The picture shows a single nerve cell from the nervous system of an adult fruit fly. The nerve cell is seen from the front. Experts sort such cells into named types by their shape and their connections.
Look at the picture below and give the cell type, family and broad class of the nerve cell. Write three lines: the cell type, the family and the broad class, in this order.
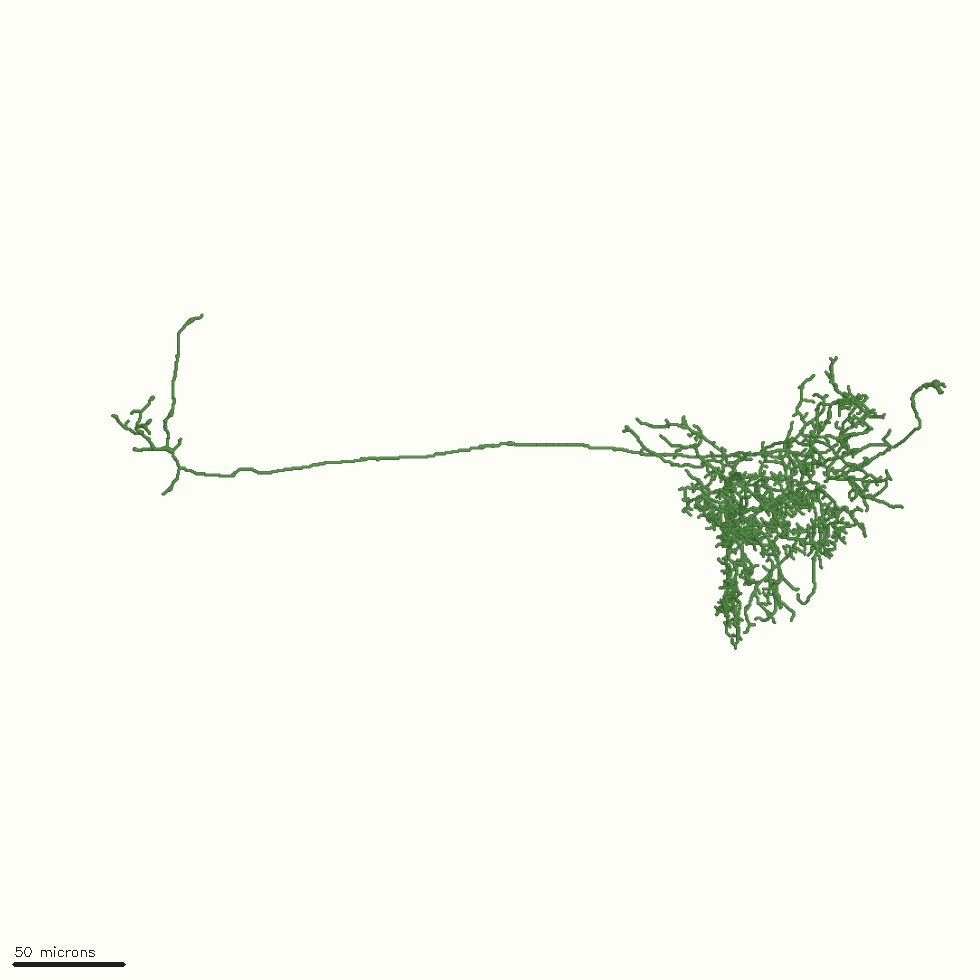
AVLP259
hemilineage VLPl&d1_lateral
central-brain intrinsic neuron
